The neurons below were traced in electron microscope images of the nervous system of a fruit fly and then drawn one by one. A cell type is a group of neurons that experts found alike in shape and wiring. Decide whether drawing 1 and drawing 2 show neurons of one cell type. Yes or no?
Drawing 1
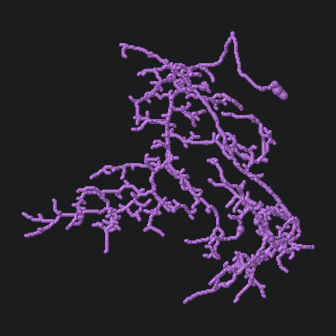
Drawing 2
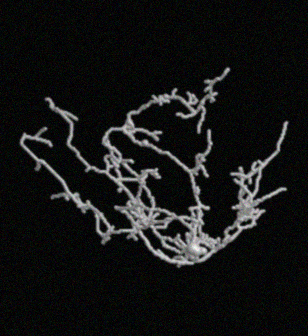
no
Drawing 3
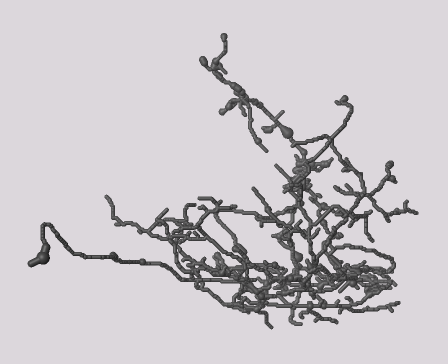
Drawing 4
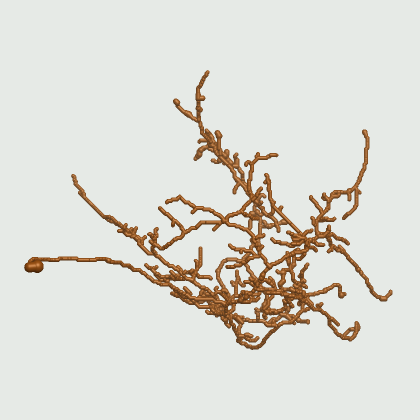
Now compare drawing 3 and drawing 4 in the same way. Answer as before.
yes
